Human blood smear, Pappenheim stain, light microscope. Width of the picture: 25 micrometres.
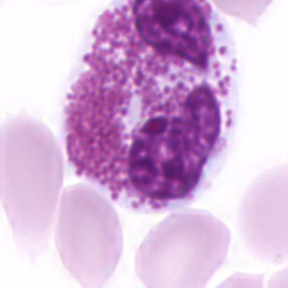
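Eosinophil, with a two-lobed nucleus: one lobe at the top, one at the lower right. Coarse, round granules of even size pack the cytoplasm, most densely on the left side of the cell. A few loose granules lie scattered just outside its right edge.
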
